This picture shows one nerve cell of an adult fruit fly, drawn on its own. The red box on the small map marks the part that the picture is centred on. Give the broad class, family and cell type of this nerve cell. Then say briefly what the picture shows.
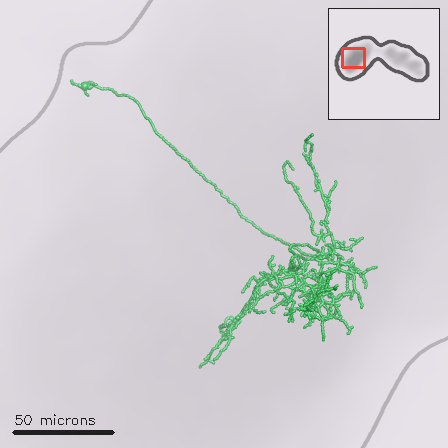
It is a central-brain intrinsic neuron. The family is hemilineage PSa1. Its cell type is PS093. The cell body can be seen at the upper left of the picture. By the scale bar it is about 160 microns wide in this view. Dozens of branch ends can be seen.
